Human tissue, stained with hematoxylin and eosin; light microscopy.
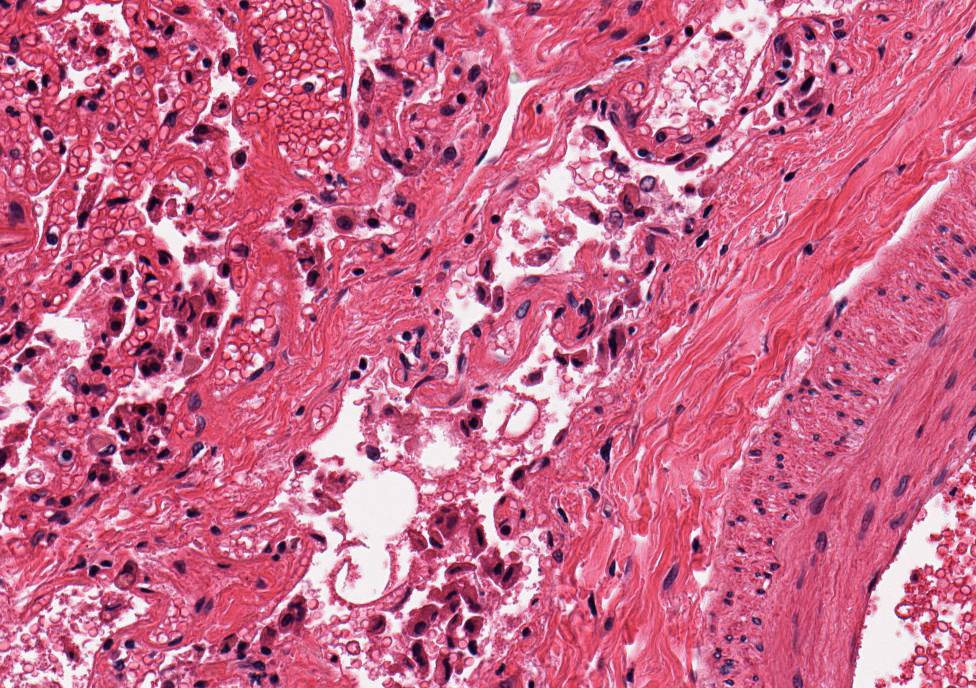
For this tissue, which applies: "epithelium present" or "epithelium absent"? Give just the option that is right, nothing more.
Epithelium absent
